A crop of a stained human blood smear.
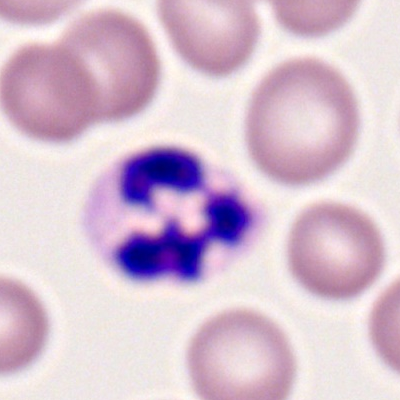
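Segmented neutrophil, the central cell in a stained human blood smear. First, its nucleus is divided into several separate lobes. Second, the chromatin is dark purple and densely clumped. Third, the widest band of cytoplasm lies on the left side of the cell. Finally, that cytoplasm holds fine, faint pinkish granules.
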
